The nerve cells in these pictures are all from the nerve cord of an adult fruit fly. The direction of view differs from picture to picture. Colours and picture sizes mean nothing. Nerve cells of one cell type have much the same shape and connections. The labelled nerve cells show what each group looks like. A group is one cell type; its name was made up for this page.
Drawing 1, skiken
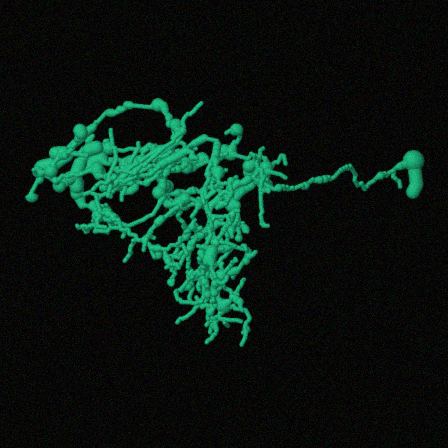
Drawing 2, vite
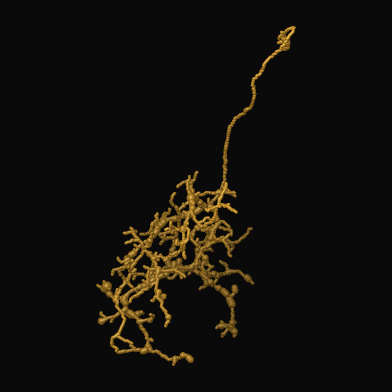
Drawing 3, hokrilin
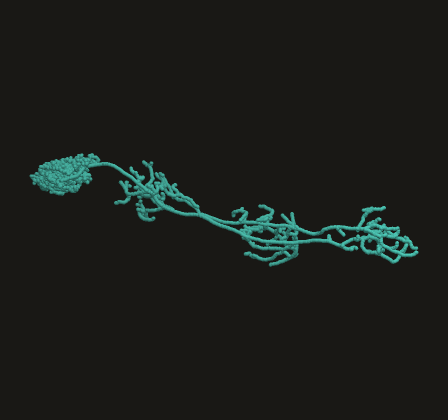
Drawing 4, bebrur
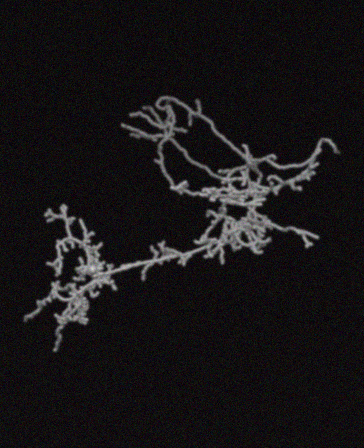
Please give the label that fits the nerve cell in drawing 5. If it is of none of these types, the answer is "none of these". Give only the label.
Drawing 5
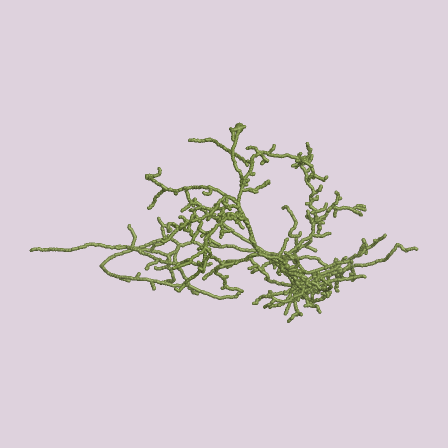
bebrur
